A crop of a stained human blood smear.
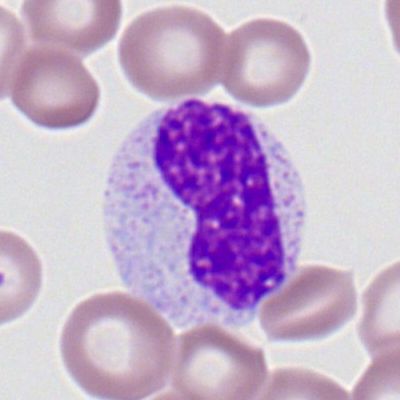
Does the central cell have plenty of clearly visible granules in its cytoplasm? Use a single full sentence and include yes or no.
Yes, the cytoplasm of this cell holds many visible granules.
